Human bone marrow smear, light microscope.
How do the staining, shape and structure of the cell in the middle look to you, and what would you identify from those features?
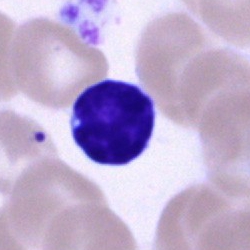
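The outline of the cell is round. Its nucleus occupies almost the entire cell. The chromatin is dense and dark purple, with a few slightly paler patches. No clear rim of pale cytoplasm can be seen around the nucleus. This cell is a lymphocyte.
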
